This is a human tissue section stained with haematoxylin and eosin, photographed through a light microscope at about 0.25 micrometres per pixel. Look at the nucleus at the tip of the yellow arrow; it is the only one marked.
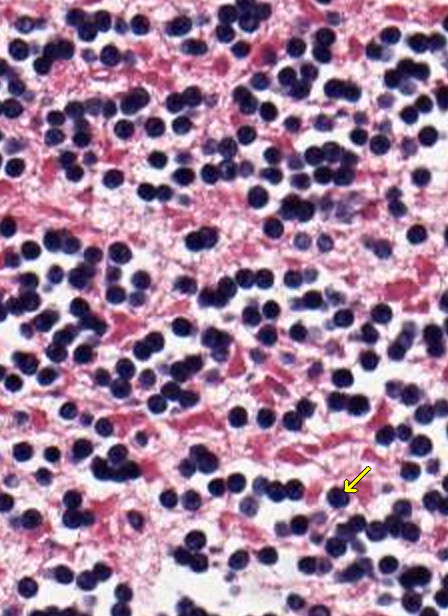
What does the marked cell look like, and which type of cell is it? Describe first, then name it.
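Its nucleus is about the same size as the many round nuclei crowded around it. Almost no cytoplasm can be seen. The dark nucleus is edged only by a thin pale rim. It lies among closely packed similar dark round nuclei, next to patches of pink fibrillary material. The marked cell is a cerebellar granule cell.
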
